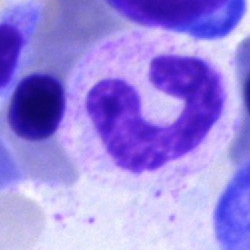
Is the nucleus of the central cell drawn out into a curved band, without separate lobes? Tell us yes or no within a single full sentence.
Yes, the cell has a band-shaped, curved nucleus without separate lobes.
